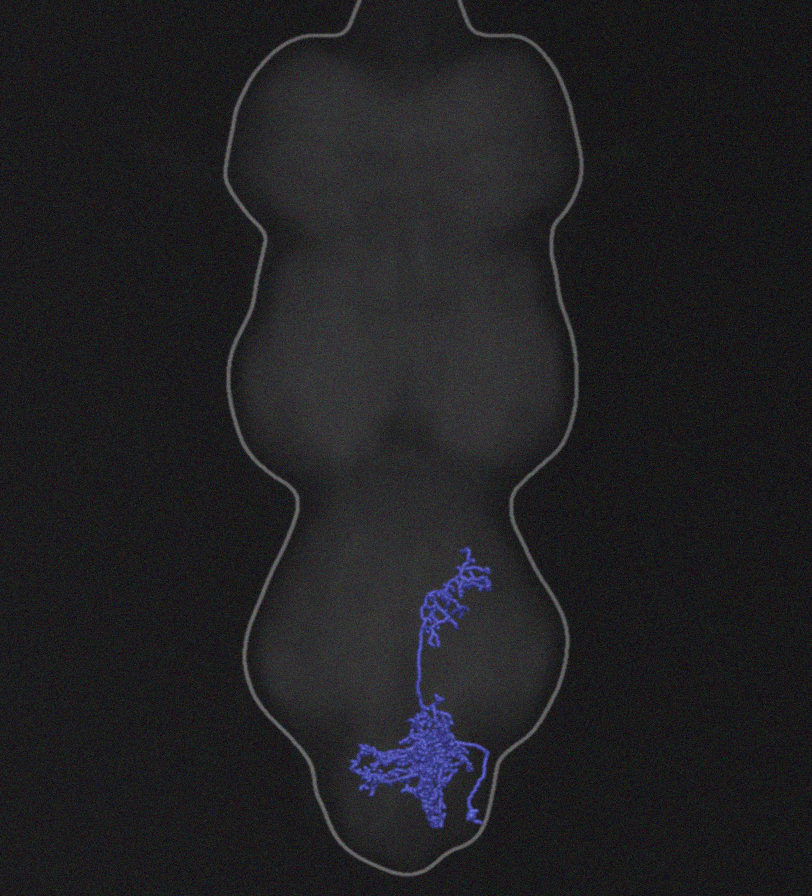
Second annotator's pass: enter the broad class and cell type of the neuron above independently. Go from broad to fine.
nerve-cord intrinsic neuron; INXXX215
